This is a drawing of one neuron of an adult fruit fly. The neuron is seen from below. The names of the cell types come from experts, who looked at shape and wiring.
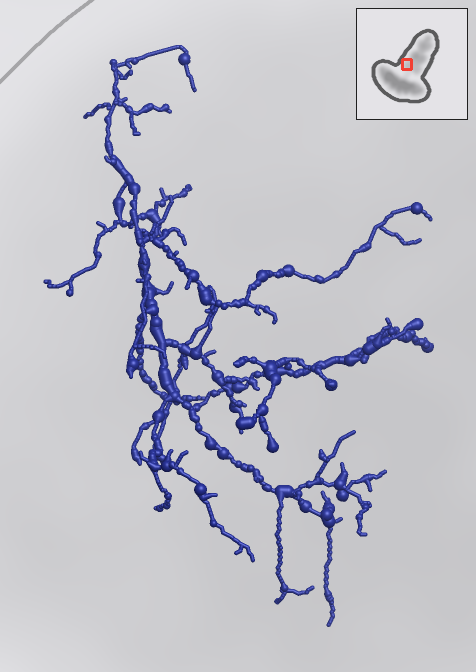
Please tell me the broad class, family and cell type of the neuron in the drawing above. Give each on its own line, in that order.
nerve-cord intrinsic neuron
hemilineage 20A.22A
IN20A.22A076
